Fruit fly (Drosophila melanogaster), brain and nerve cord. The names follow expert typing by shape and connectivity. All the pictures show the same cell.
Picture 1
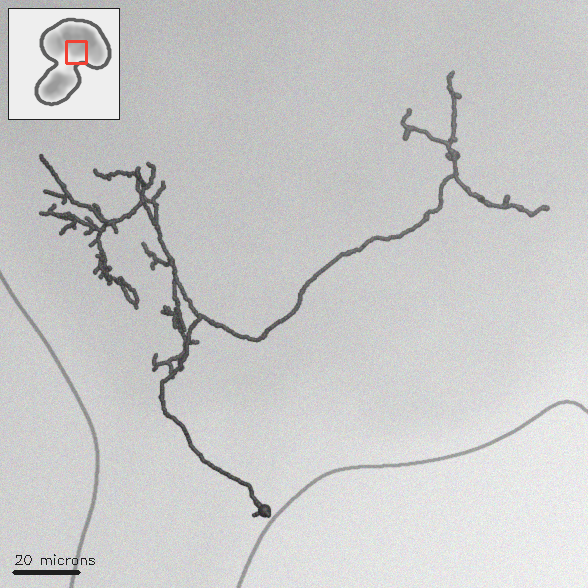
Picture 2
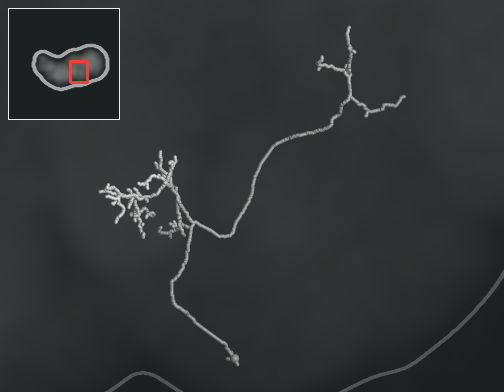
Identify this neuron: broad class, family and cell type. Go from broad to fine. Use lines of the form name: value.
broad class: central-brain intrinsic neuron
family: hemilineage LB3
cell type: GNG613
